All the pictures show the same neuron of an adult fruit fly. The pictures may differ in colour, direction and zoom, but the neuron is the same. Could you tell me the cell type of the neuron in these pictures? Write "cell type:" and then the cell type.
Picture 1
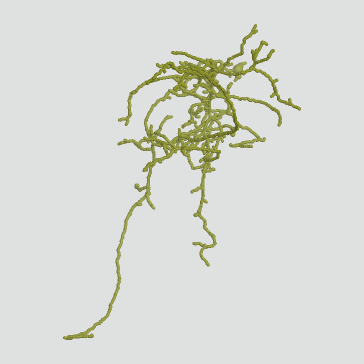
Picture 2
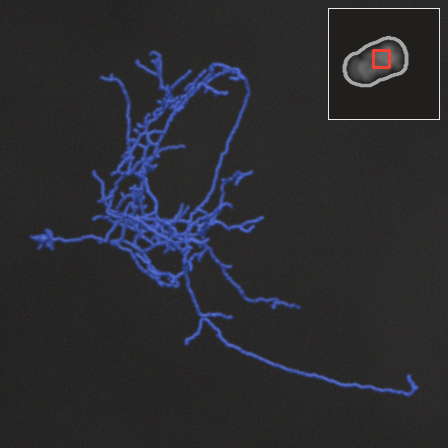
cell type: IN17A106_b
